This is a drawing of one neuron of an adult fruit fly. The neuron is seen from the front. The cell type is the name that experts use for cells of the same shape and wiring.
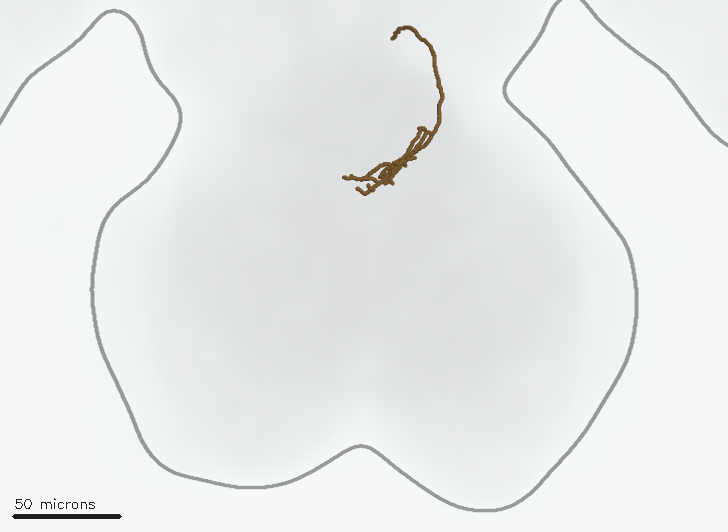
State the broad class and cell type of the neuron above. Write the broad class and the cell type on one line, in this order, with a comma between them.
sensory neuron entering the nerve cord, SNxx14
